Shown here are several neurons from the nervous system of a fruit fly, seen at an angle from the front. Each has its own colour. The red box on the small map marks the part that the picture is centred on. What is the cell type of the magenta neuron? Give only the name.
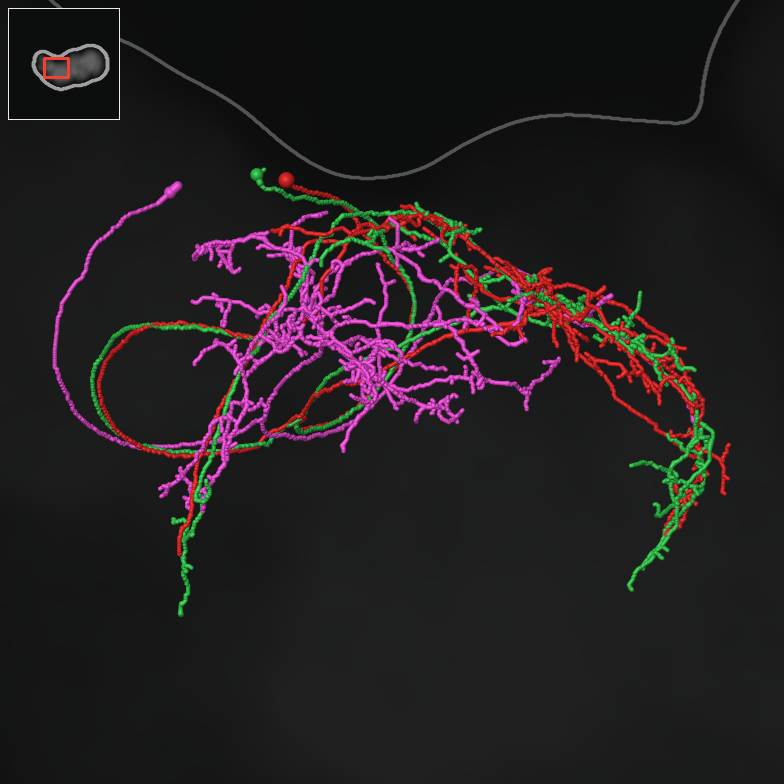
IN19B067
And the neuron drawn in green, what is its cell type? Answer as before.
IN19B086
